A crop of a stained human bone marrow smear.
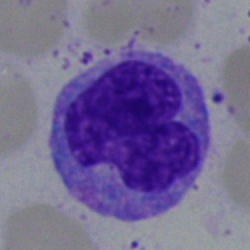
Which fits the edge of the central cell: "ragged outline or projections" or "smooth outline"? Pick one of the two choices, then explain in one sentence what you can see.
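Smooth outline. The cell outline is roughly round with a smooth border.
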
